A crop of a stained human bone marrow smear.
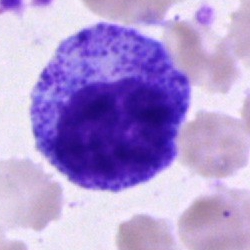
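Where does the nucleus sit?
In the lower part, with most of the cytoplasm above it.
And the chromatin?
Deep purple, darker patches scattered through it.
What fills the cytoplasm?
Coarse dark purple granules, on a bluish-lilac tint.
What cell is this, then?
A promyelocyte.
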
